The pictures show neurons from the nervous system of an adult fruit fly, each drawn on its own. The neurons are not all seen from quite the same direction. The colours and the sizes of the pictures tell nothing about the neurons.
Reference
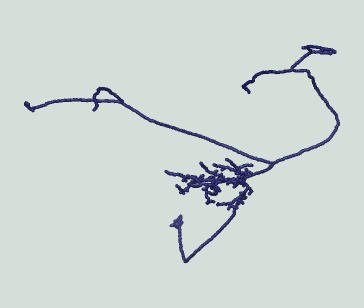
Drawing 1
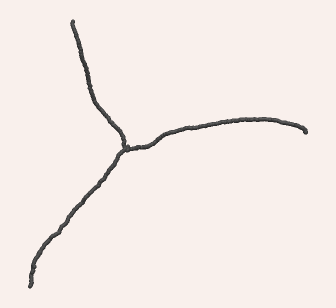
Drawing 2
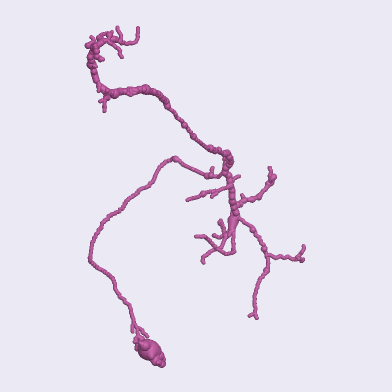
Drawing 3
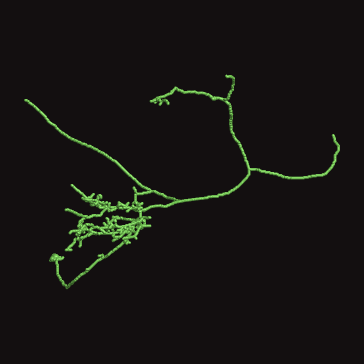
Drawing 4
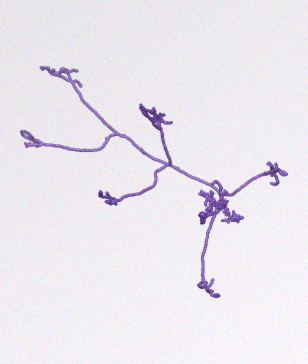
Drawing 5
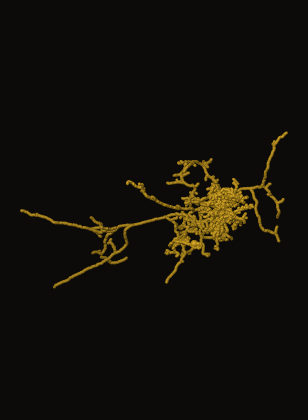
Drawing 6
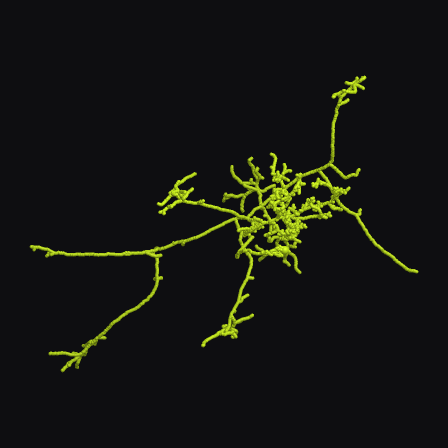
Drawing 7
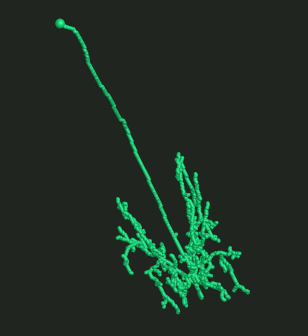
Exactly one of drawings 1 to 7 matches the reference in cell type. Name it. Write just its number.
3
